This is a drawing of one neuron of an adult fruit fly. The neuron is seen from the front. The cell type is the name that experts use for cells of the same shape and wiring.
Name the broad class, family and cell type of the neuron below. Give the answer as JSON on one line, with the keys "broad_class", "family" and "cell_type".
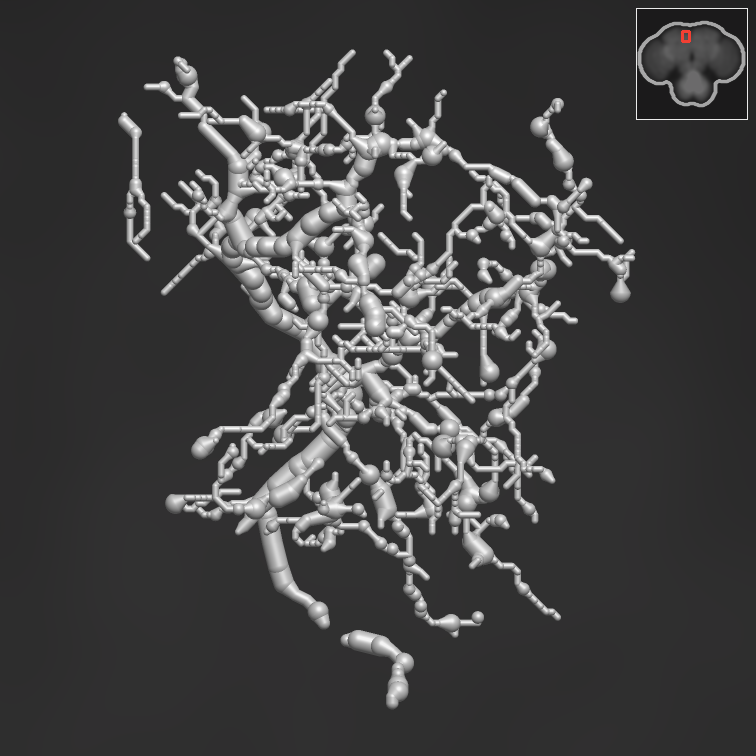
{"broad_class": "central-brain intrinsic neuron", "family": "hemilineage DM4_dorsal", "cell_type": "SMP387"}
